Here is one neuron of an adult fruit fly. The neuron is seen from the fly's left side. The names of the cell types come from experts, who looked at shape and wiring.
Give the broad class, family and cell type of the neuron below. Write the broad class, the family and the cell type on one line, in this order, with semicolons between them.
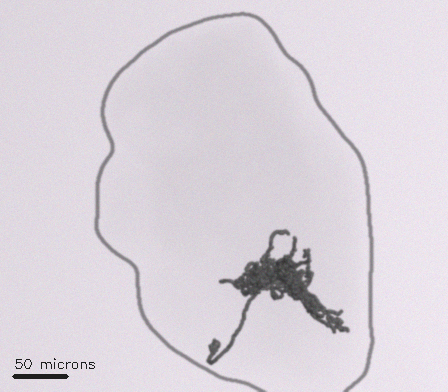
central-brain intrinsic neuron; hemilineage MX3; GNG126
